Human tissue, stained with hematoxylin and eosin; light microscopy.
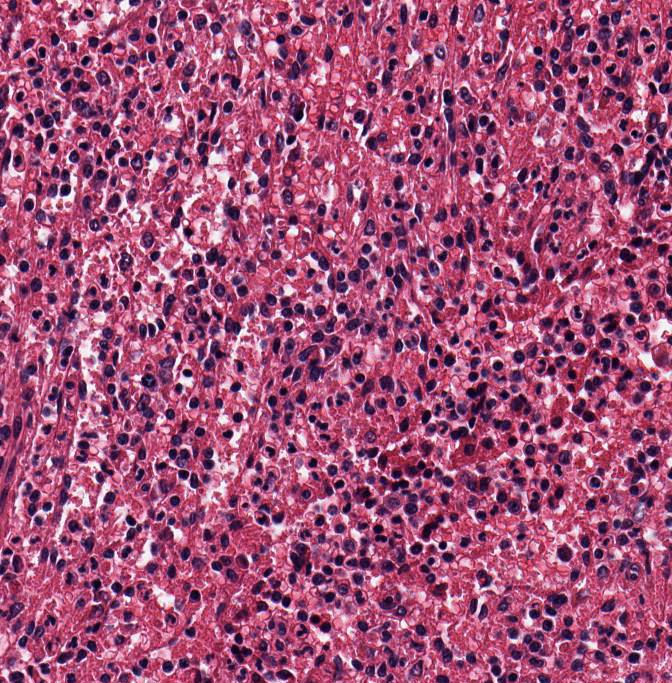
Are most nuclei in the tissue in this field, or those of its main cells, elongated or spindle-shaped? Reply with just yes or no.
No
